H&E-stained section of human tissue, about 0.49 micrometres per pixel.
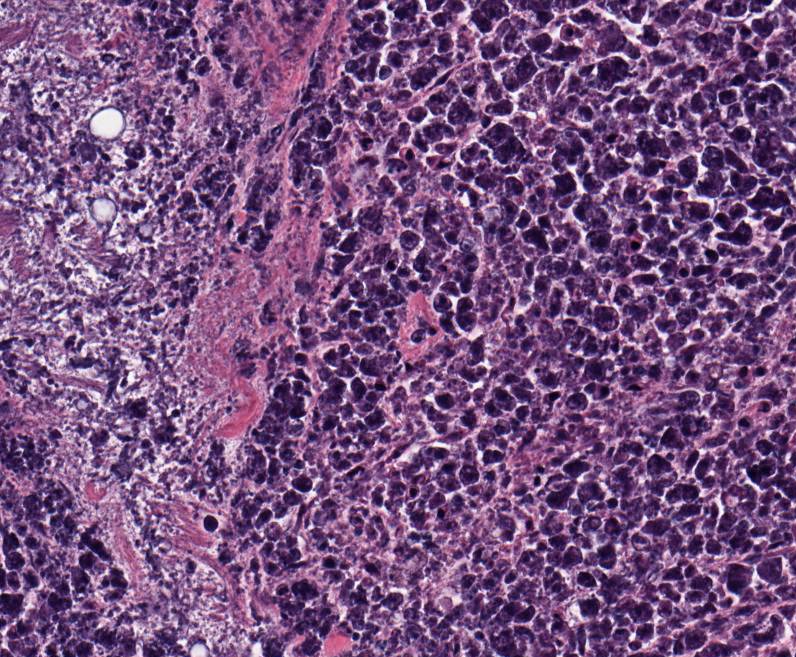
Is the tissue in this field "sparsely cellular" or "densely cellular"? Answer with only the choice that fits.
Densely cellular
